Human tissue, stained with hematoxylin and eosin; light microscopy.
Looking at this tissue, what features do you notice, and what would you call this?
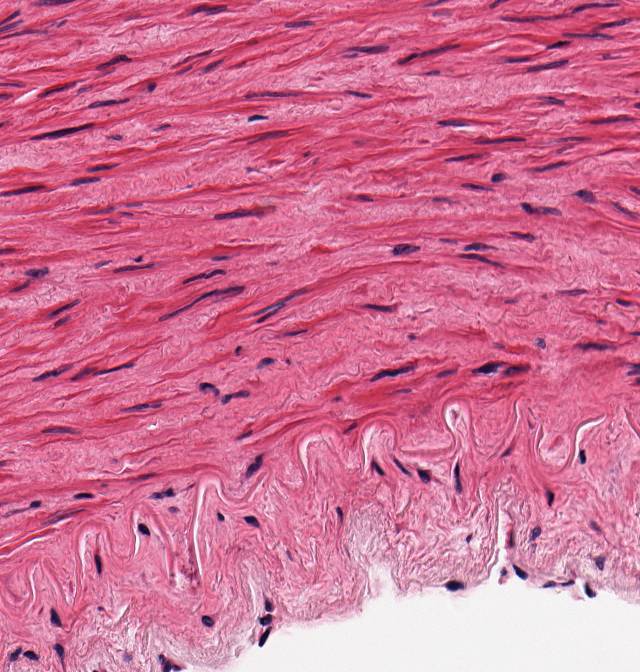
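Dense, deeply pink, closely packed fibres fill the upper two-thirds. Smooth muscle cells there run roughly parallel left to right, dark slender nuclei elongated along the fibres. Below a wavy line, the pale bottom layer is loosely fibrillar, with only scattered small dark nuclei. This is tibial artery.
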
